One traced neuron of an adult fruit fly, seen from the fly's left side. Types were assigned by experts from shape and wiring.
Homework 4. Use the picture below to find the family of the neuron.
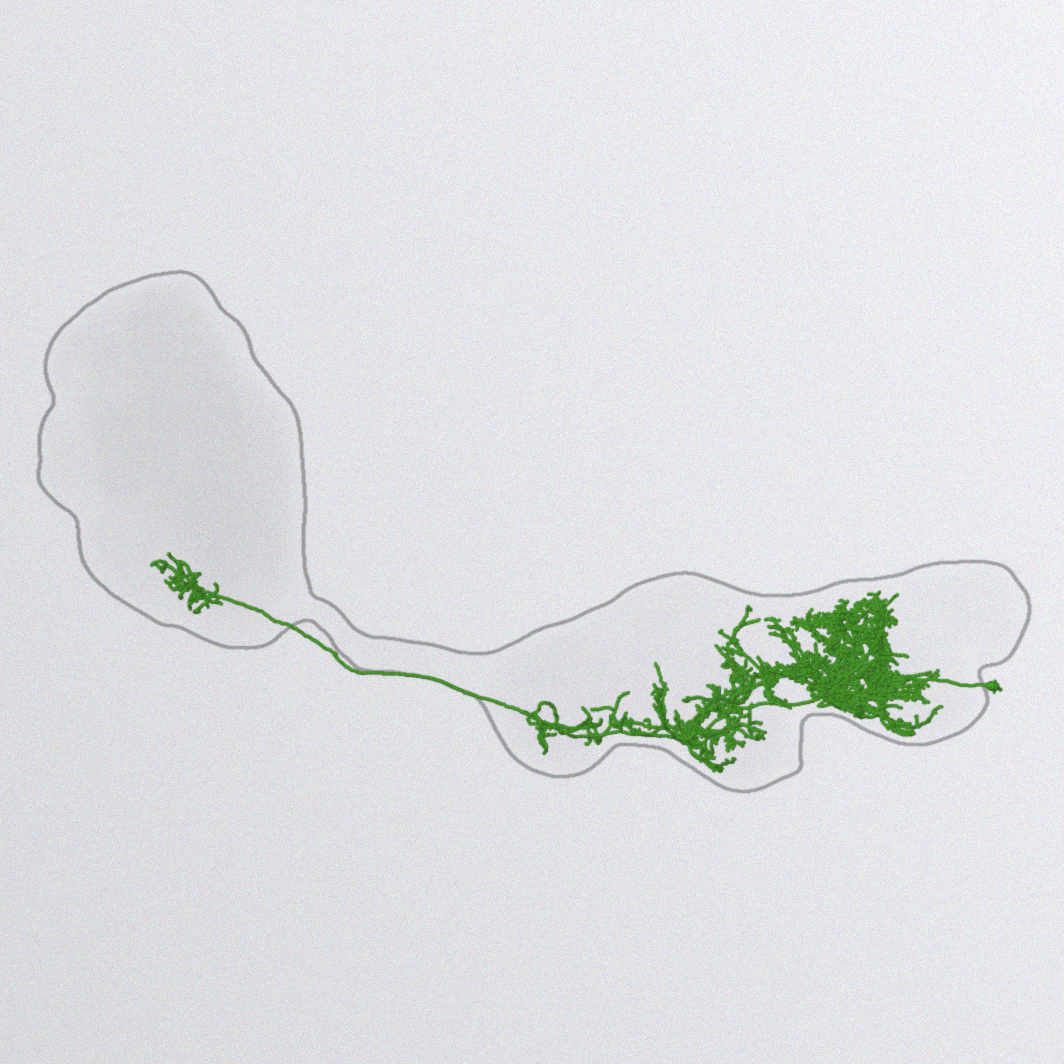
hemilineage 05B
